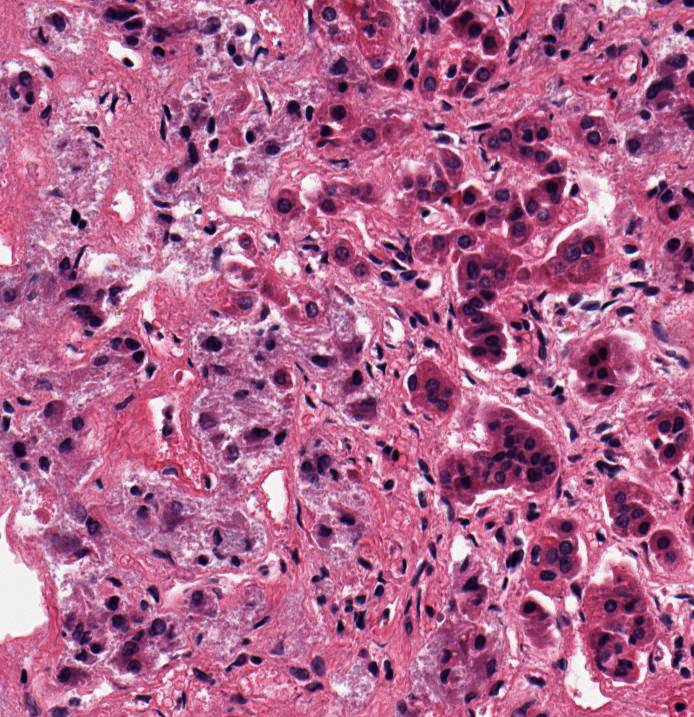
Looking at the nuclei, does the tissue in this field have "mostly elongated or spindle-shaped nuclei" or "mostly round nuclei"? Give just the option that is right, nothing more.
Mostly round nuclei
